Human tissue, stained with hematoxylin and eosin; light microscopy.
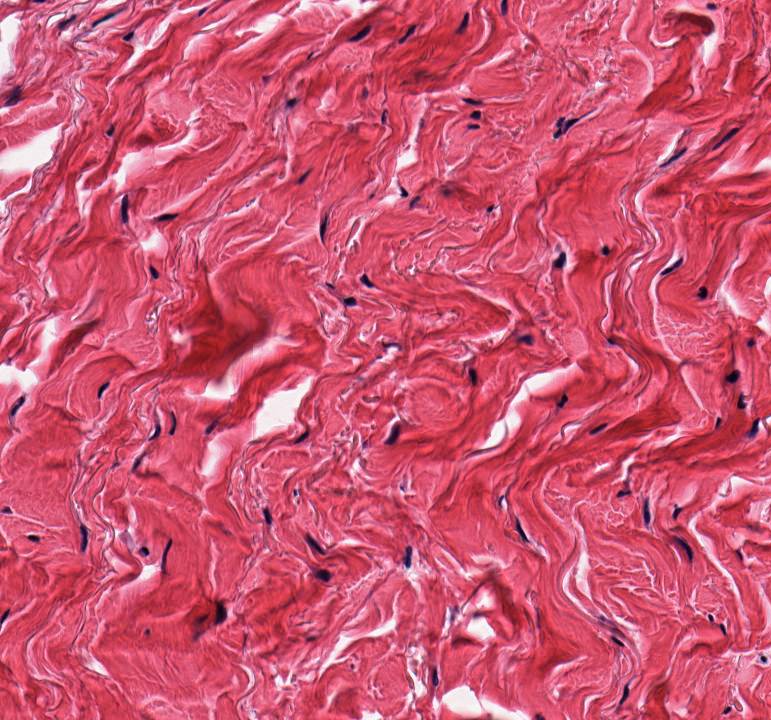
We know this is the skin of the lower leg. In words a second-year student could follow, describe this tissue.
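First, the collagen bundles: they are wavy and run in many different directions, not in parallel. Second, their colour: a deep pink-red with eosin. Third, the cells: sparse fibroblasts with small, dark, elongated spindle-shaped nuclei between the bundles. Fourth, their spread: the nuclei lie singly and fairly evenly across the field, with no clusters.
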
